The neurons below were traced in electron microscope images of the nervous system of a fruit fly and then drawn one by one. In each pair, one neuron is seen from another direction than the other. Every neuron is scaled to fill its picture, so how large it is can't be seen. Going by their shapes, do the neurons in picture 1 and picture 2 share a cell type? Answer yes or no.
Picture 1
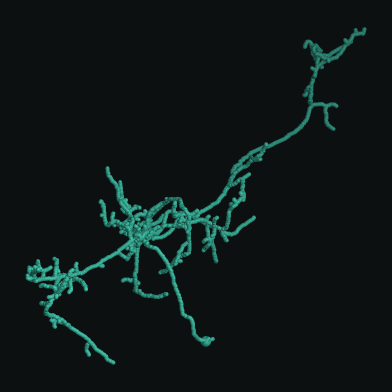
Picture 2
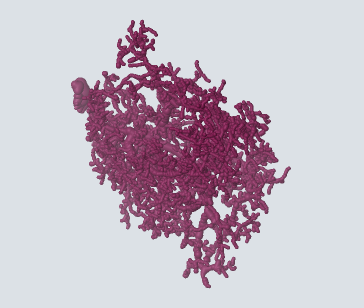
no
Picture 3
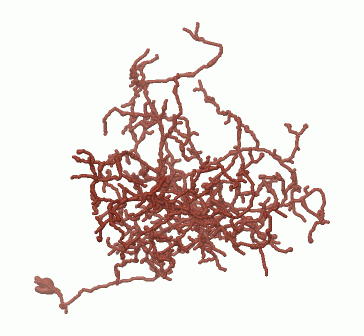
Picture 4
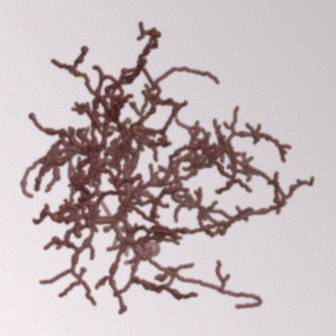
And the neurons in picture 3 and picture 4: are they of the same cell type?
yes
